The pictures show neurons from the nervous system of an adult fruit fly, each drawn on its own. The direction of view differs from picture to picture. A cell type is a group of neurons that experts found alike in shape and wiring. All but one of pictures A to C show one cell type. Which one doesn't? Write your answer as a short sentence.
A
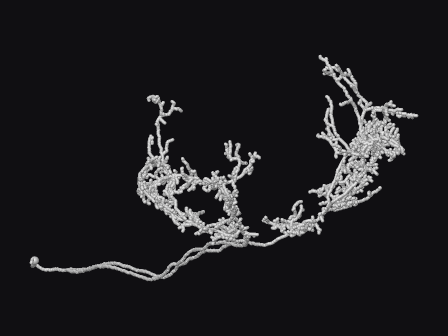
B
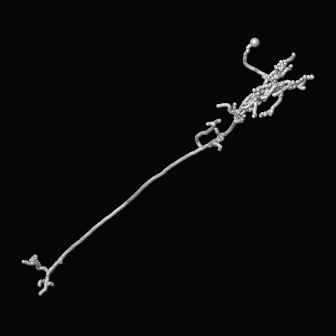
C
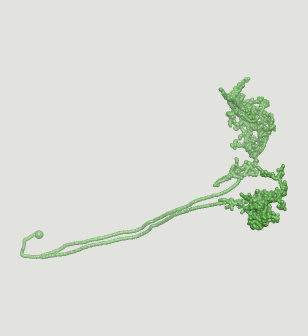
Picture B shows a neuron of another cell type.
